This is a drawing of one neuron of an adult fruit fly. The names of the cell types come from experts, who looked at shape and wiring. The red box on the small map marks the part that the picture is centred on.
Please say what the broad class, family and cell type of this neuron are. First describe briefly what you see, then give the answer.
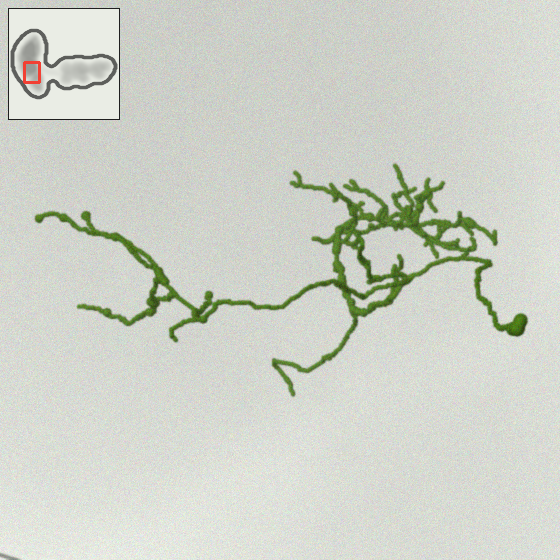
It lies in the brain. The cell body can be seen on the right of the picture. The picture shows dozens of branch ends. Its broad class is central-brain intrinsic neuron. The family is hemilineage VPNp&v1_posterior. Its cell type is PLP158.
